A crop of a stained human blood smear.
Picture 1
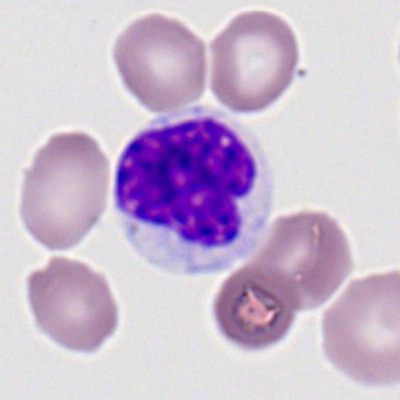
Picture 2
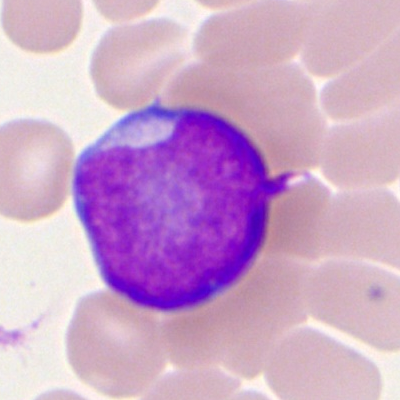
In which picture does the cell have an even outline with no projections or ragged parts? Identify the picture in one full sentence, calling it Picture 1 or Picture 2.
What Picture 1 shows is a cell with a smooth edge.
